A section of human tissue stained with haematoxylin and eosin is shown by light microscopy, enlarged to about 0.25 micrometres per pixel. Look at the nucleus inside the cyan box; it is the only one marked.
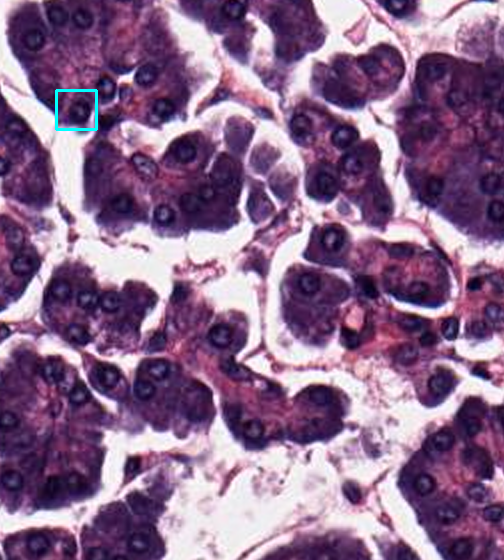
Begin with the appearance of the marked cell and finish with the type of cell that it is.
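The nucleus is round and dark, with a smooth, even edge. The nucleus lies at the outer edge of the cell, beside the pale space that borders the cell group. The cytoplasm is purple and finely granular. The cell lies at the edge of a tightly packed cluster of similar cells, facing a pale gap between clusters. This is a pancreatic acinar cell.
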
